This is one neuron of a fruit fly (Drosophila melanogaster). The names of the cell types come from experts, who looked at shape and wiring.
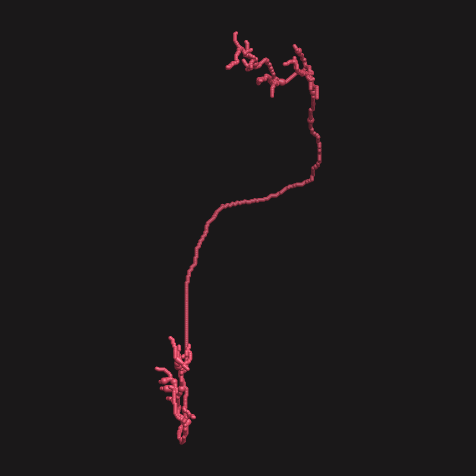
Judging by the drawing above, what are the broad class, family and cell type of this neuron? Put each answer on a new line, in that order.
optic-lobe intrinsic neuron
Tm
Tm33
